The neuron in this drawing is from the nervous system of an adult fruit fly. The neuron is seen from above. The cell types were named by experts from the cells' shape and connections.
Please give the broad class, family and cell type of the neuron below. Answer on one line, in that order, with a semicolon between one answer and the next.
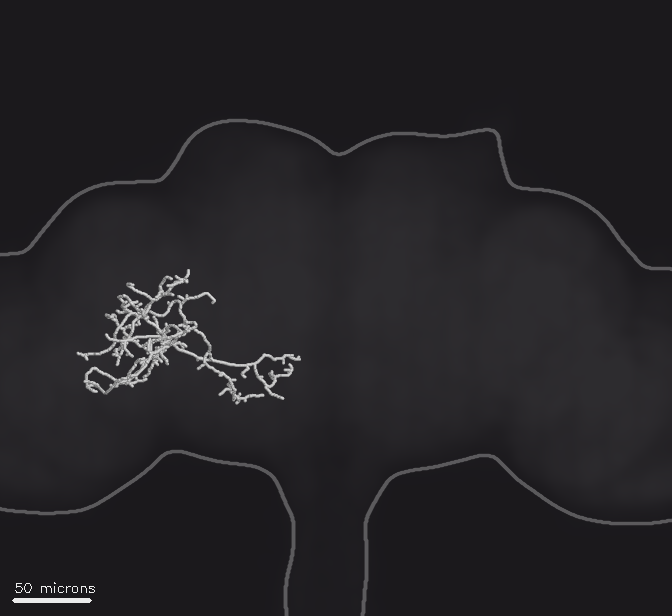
central-brain intrinsic neuron; hemilineage ALl1_ventral; SLP236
